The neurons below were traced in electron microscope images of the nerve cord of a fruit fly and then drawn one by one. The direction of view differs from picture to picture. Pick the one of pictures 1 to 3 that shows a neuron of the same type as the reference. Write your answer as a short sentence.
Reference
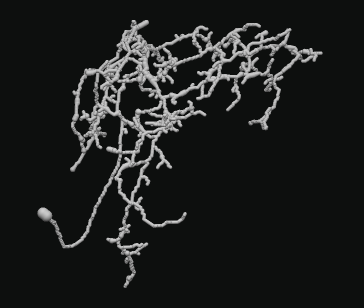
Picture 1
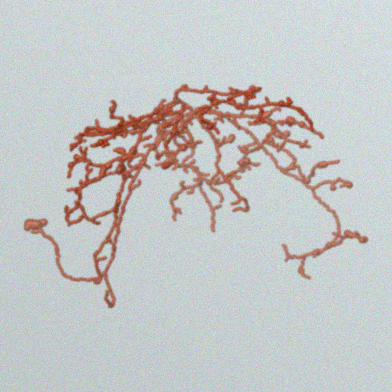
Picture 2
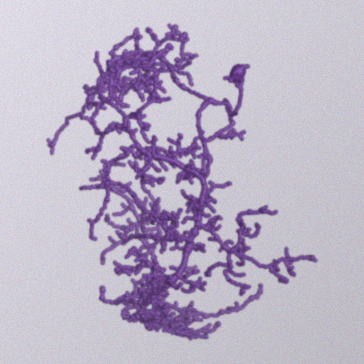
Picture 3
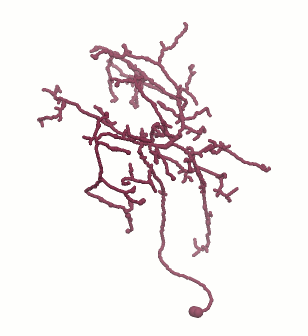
Picture 3 is of the same cell type.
